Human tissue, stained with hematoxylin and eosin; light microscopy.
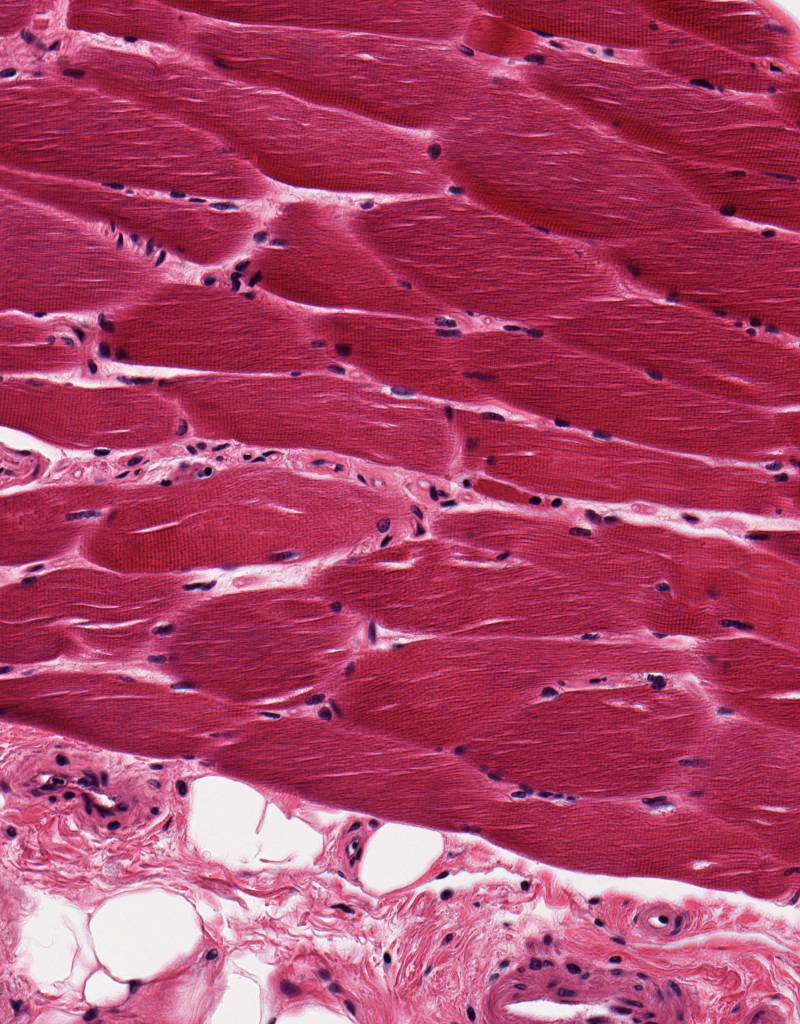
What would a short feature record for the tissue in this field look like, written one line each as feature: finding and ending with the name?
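Layout: long muscle fibres in upper three-quarters
Bottom: loose connective tissue
Nuclei: flattened, at fibre edges, not centres
Cytoplasm: deep pink, fine cross-striations
Between fibres: thin pale connective tissue strands, small dark nuclei
Name: skeletal muscle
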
